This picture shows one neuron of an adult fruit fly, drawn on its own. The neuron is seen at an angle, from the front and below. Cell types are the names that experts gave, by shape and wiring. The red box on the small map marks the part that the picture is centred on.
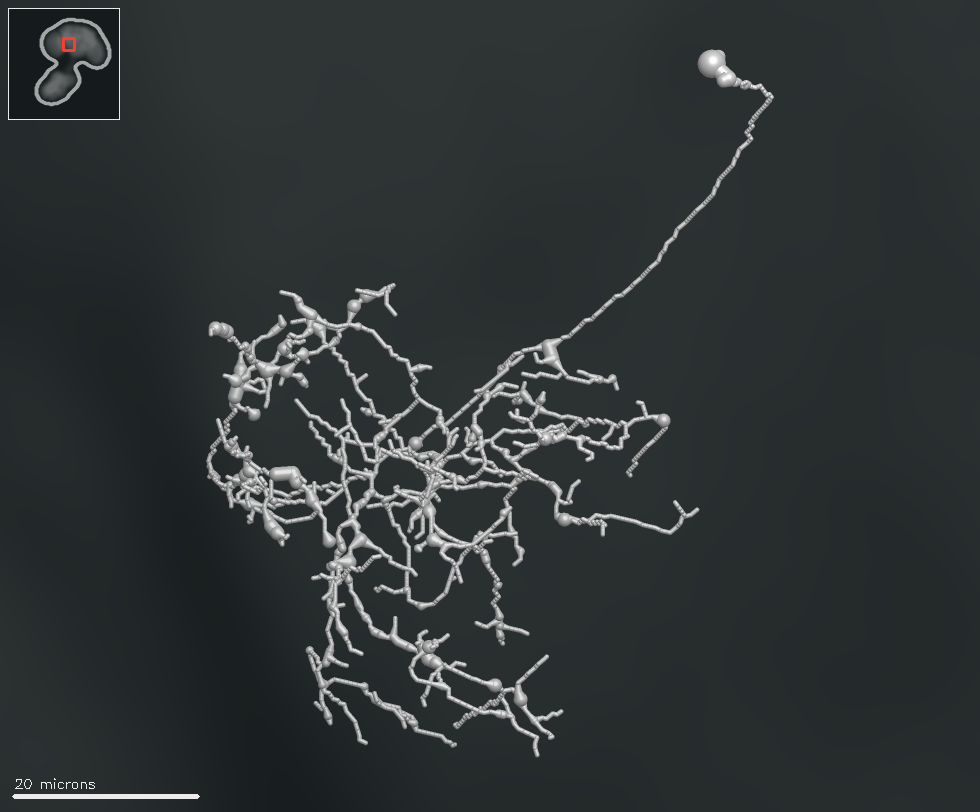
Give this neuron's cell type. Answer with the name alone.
WED030_b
